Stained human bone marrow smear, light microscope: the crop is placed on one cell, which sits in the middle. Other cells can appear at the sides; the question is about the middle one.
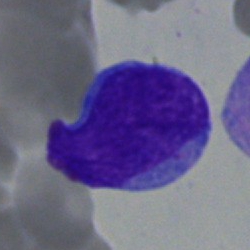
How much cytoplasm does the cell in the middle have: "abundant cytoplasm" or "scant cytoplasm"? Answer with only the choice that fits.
Scant cytoplasm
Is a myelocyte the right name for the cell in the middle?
no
